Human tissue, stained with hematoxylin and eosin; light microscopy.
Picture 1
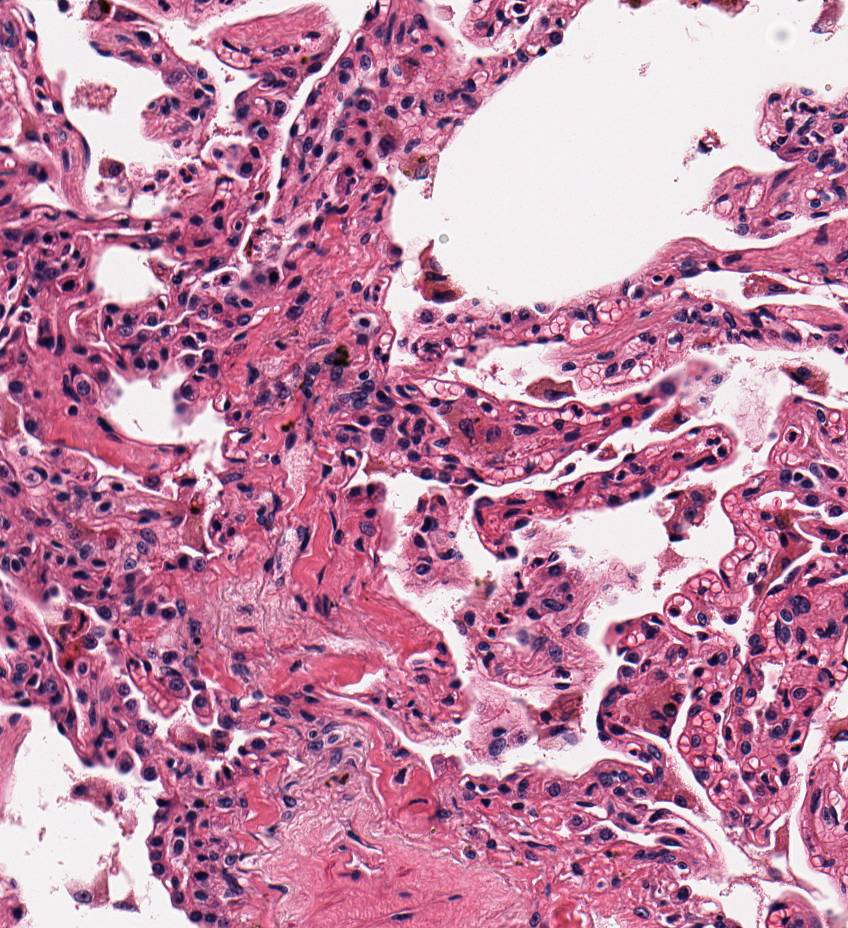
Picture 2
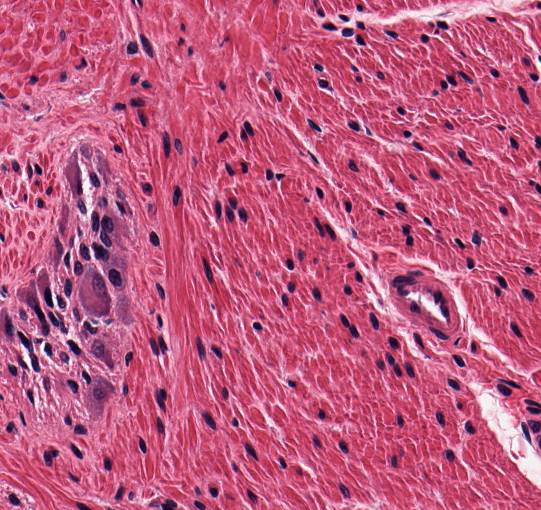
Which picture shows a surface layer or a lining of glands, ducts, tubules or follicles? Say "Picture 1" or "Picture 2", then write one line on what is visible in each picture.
Picture 1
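In picture 1: The walls facing the spaces are lined by a single layer of cuboidal cells with round nuclei, best seen in the lower right.
In picture 2: No epithelium is present anywhere in the field.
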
